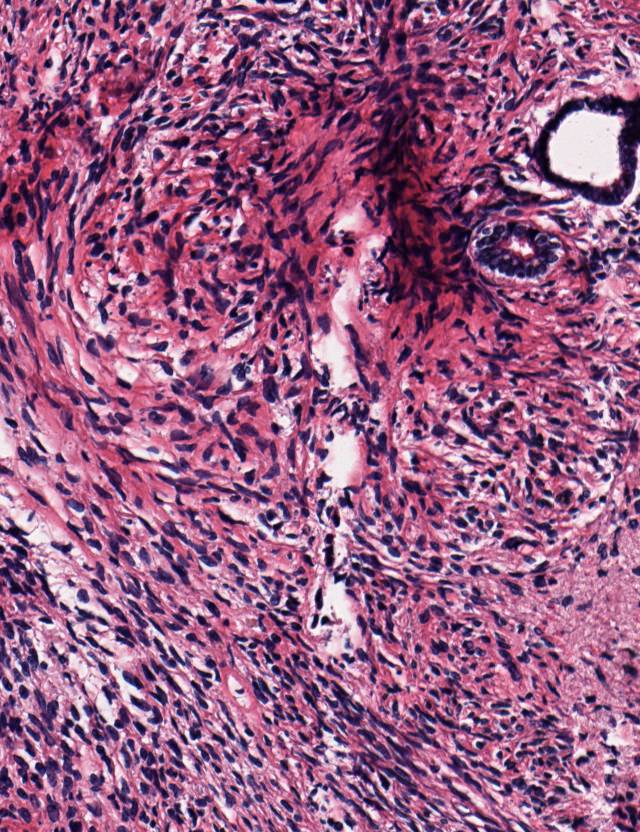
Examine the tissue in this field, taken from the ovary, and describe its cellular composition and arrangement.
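First, pattern: densely packed spindle cells fill nearly the whole field in interlacing fascicles and vague whorls. Next, cells: their nuclei are elongated to ovoid and dark-staining, their cytoplasm pale pink with indistinct borders. Then, glands: two small ones sit at the upper right edge, surrounded by spindle cells. The uppermost has a wide, empty, white lumen.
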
